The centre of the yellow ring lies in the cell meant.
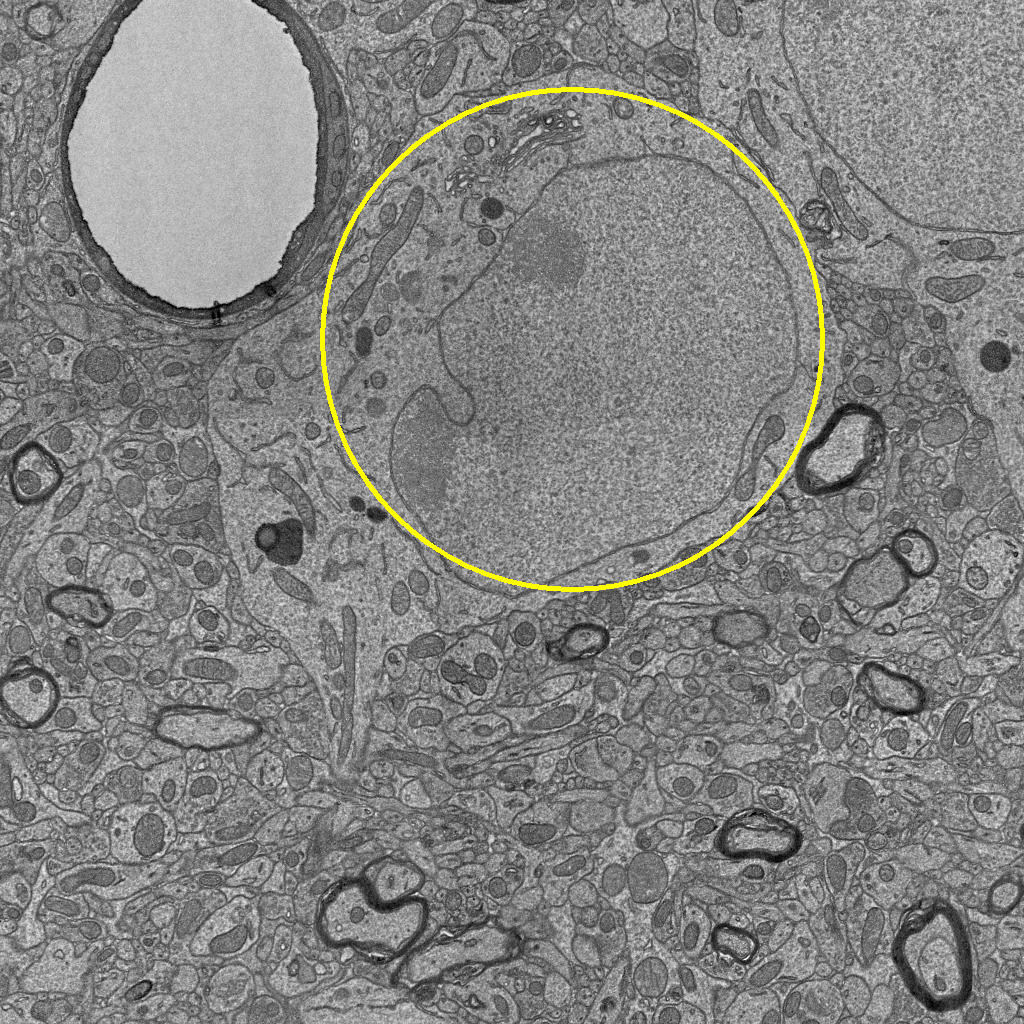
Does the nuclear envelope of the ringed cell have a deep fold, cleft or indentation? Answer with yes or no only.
Yes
